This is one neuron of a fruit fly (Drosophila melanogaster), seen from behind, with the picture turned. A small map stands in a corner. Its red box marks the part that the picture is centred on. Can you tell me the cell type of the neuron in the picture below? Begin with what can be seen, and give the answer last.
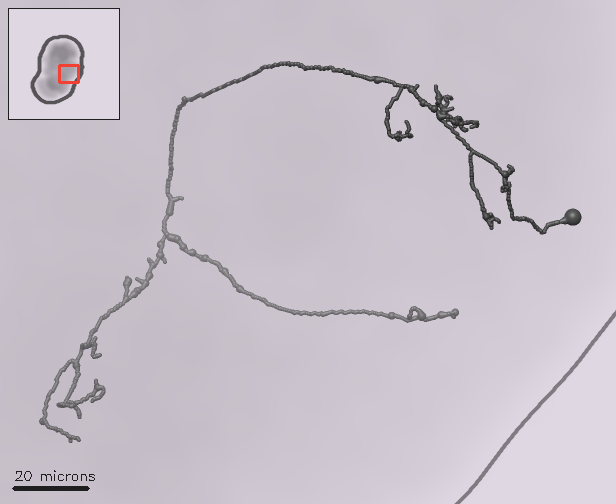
The cell body is on the right of the picture. By the scale bar it is about 150 microns wide in this view. This is a central-brain intrinsic neuron. It is of cell type KCa'b'-ap2.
